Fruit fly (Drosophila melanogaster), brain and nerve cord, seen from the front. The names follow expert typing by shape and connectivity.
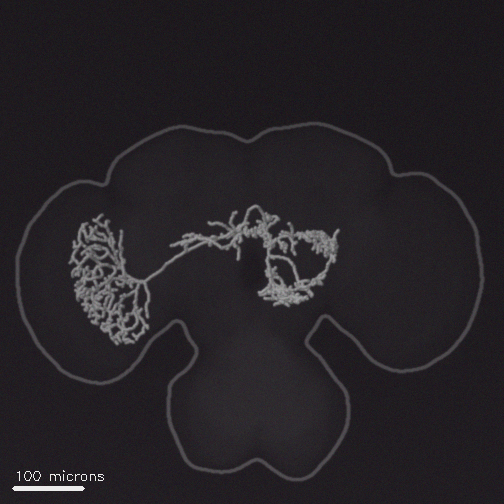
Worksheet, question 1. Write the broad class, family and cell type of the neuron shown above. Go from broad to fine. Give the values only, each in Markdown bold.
**visual centrifugal neuron**, **LPT**, **LPT59**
